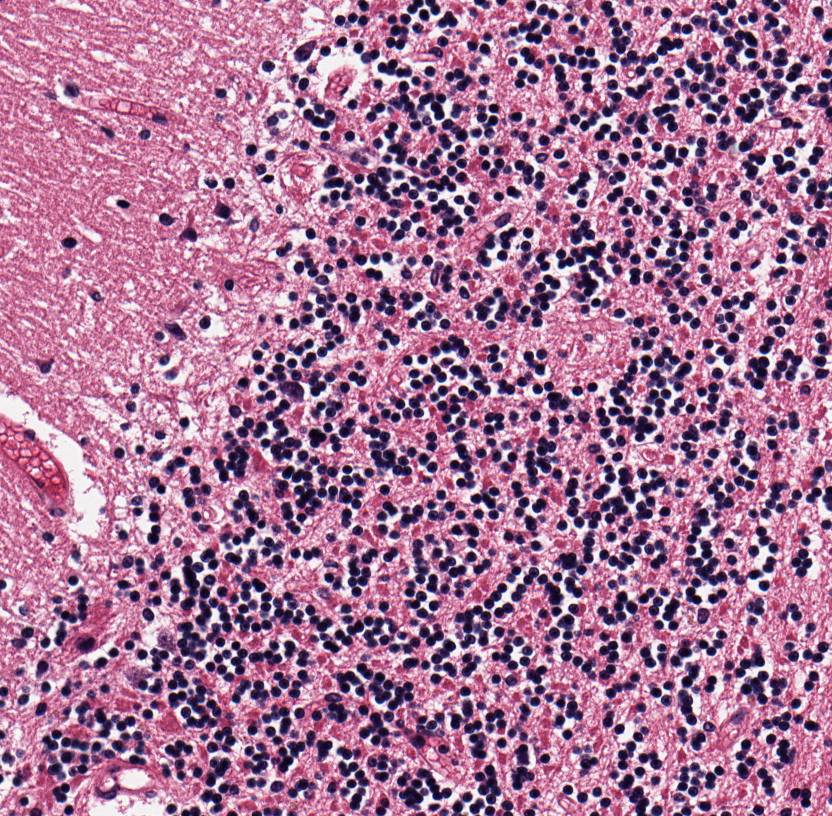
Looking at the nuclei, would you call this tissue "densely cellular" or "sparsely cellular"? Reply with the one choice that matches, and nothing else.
Densely cellular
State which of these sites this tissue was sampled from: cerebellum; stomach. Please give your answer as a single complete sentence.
What this section contains is tissue from the cerebellum.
